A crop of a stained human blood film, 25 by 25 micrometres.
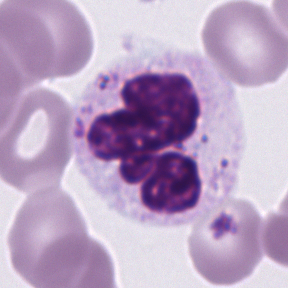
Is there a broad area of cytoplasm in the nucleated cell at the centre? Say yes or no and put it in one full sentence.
Yes, this cell has broad cytoplasm around its nucleus.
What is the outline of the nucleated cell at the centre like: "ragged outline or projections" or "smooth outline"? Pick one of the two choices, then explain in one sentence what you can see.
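Smooth outline. The cell has a round, smooth outline.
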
